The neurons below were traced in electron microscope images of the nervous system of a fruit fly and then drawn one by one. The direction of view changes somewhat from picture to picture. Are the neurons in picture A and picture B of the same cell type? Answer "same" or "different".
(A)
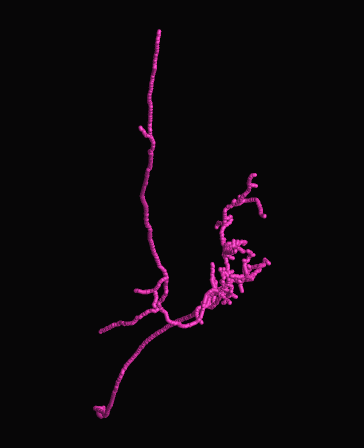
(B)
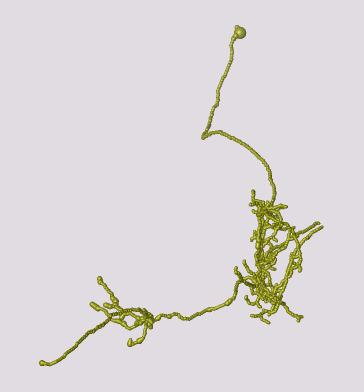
same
